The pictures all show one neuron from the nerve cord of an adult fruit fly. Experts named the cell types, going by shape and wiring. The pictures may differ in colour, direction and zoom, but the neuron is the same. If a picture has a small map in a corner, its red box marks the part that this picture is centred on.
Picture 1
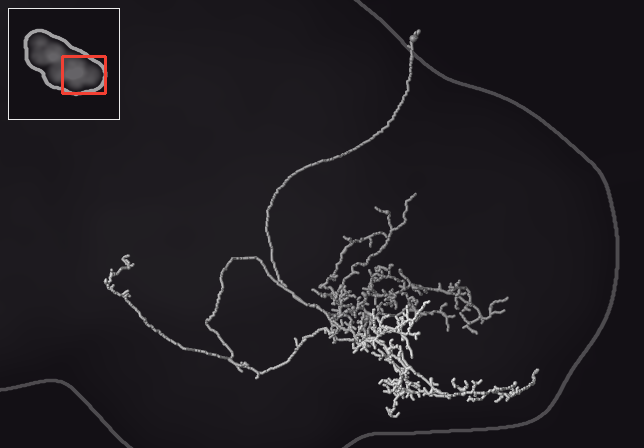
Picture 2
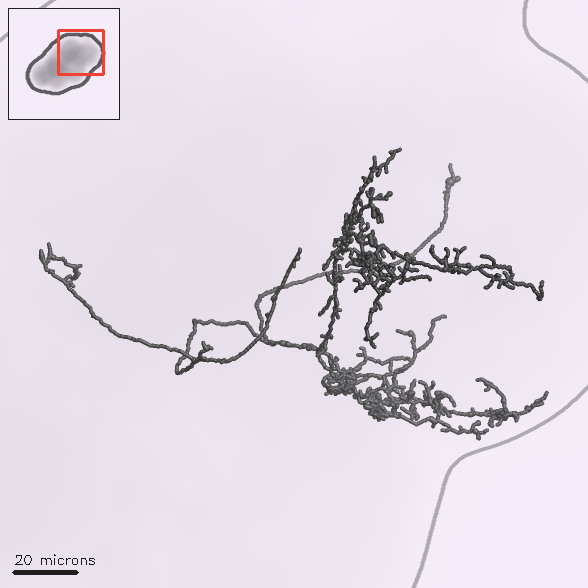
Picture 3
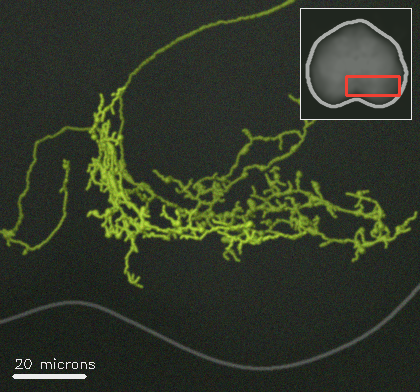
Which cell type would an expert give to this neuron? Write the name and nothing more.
IN23B060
